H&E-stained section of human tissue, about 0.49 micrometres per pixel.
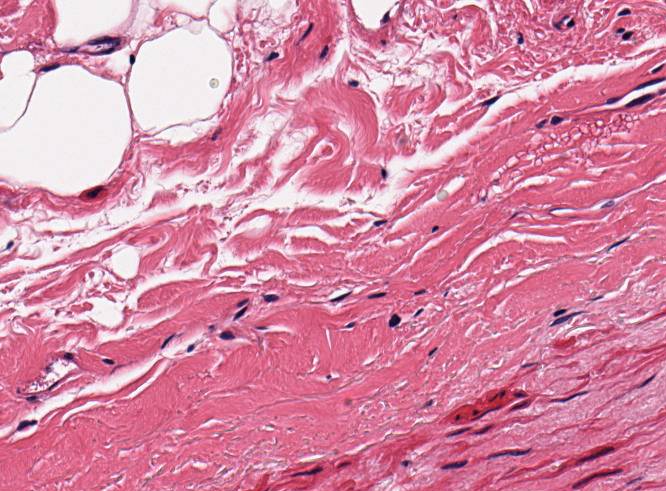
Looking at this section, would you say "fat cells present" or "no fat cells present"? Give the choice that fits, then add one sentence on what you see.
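Fat cells present. A small group of adipocytes with empty, clear vacuoles lies in the upper left corner.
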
